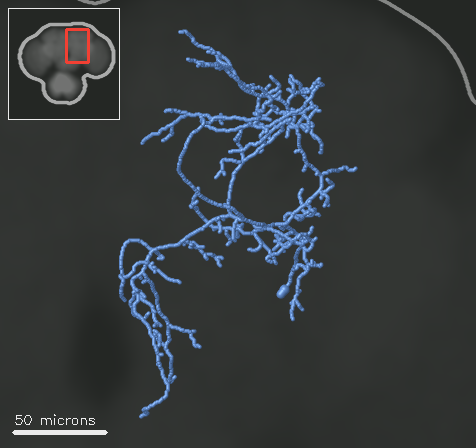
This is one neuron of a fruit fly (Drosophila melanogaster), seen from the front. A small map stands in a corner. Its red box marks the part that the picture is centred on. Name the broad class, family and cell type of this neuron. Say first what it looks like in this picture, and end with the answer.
By the scale bar it is about 200 microns tall in this view. The picture shows dozens of branch ends. Its broad class is central-brain intrinsic neuron. Its family is hemilineage VLPl&p1_posterior. The cell type is aIPg1.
